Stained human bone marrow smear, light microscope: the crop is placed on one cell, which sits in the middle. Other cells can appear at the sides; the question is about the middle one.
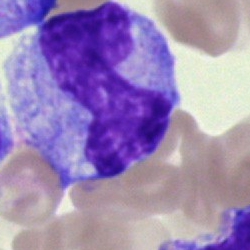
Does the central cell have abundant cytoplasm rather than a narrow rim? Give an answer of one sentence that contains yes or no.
Yes, abundant cytoplasm encircles the nucleus of the cell.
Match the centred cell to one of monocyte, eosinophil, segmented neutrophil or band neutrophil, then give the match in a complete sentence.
Classification of the middle cell gives a monocyte.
